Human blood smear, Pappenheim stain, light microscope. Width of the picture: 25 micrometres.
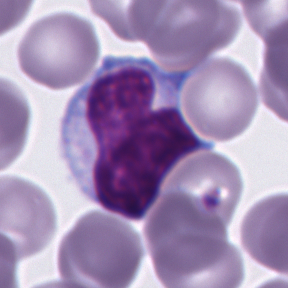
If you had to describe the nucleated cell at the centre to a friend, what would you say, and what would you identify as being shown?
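I notice first a deep notch in the upper right margin of the nucleus, which measures about 13 by 10 micrometres. Its chromatin stains dark purple, with a coarse, mottled texture. Pale grey-blue cytoplasm surrounds it, forming a wider rim on the left than on the right. This is a typical lymphocyte.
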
